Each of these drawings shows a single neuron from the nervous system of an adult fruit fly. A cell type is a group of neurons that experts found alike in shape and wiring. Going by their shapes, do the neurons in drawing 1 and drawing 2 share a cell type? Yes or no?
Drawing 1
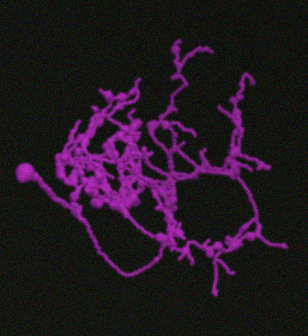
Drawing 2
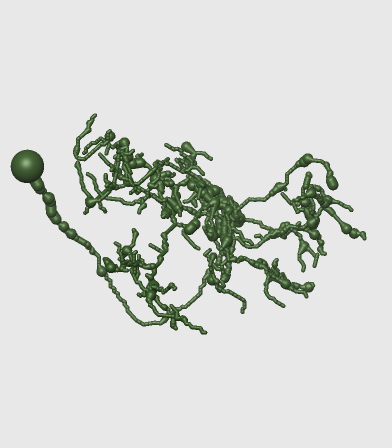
no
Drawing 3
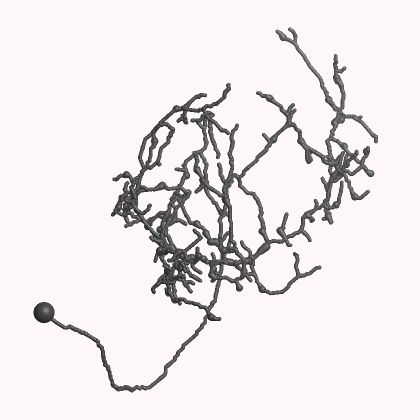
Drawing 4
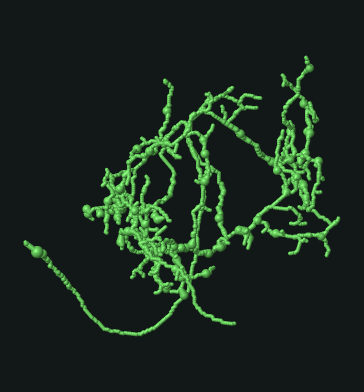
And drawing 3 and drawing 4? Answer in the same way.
yes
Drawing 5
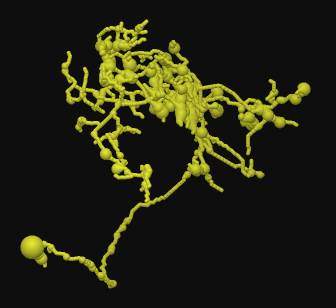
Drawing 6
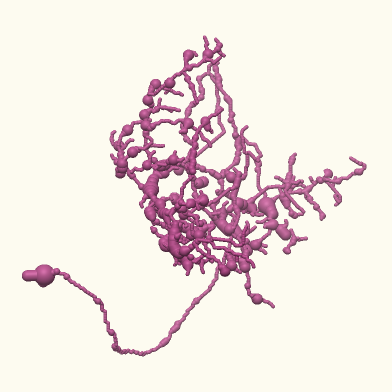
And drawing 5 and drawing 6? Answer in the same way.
yes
